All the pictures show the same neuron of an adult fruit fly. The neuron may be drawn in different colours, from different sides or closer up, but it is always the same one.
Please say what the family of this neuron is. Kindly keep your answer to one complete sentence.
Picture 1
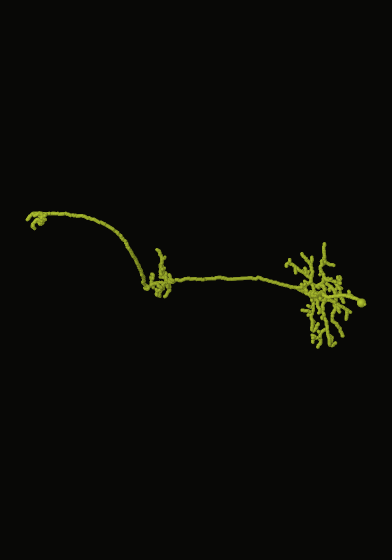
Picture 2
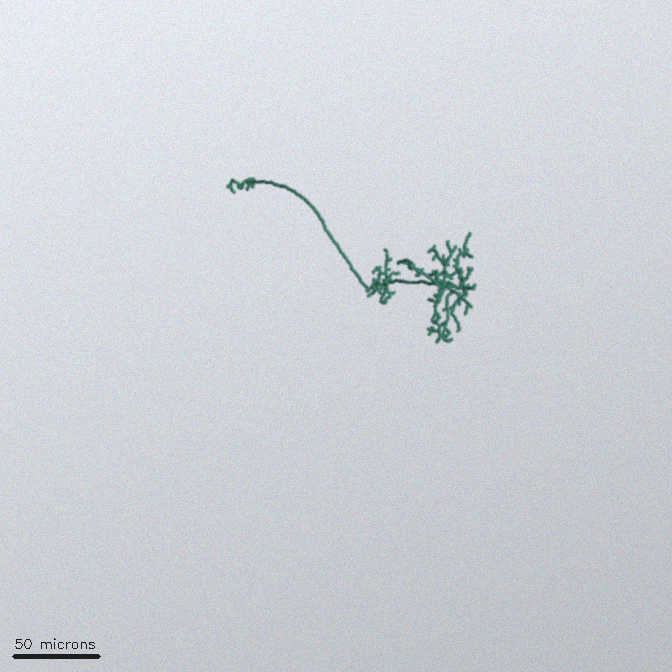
The neuron is categorized as belonging to family MeTu.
